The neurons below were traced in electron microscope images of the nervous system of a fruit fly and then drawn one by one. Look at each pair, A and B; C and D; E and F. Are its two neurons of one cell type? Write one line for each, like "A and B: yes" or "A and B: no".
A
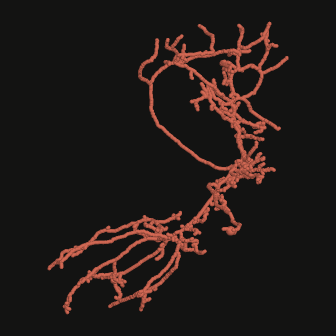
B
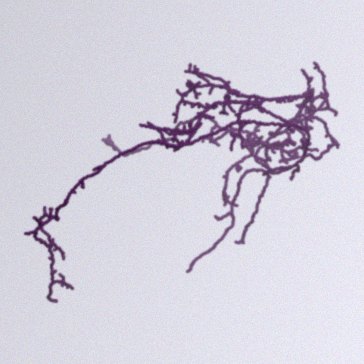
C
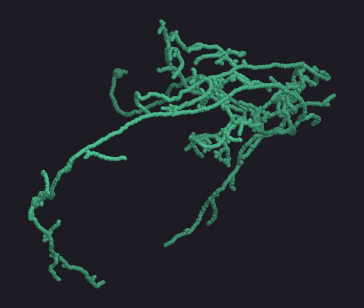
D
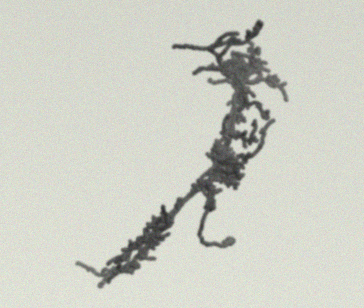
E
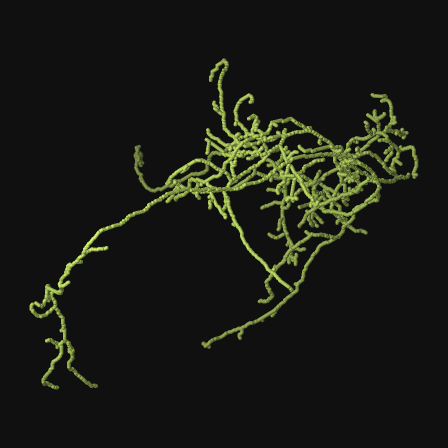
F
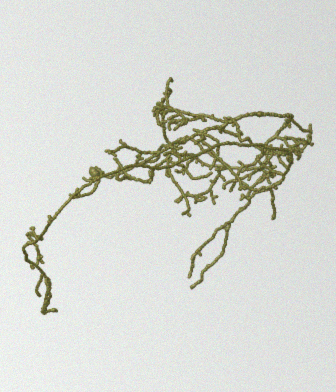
A and B: no
C and D: no
E and F: yes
